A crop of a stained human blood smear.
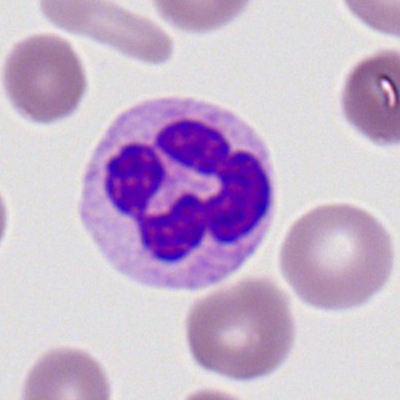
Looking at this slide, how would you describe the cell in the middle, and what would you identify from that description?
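Look at how dark purple the chromatin is, and how coarsely it's clumped. There's no nucleolus to be found in the nucleus. Fine, faint lilac granules sit in the cytoplasm, with no vacuoles among them. This one's a segmented neutrophil.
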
